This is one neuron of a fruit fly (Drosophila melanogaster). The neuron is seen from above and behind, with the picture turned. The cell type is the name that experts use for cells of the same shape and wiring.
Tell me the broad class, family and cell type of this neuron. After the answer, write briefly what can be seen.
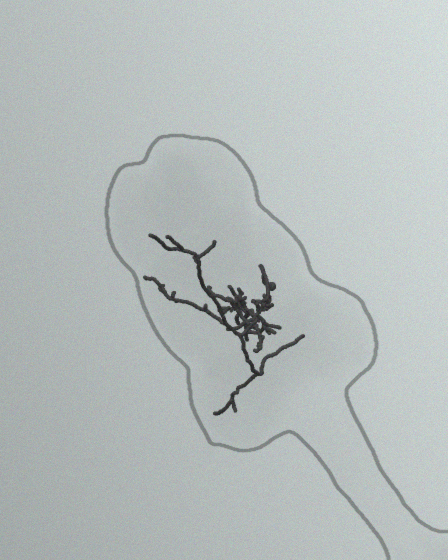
It is a nerve-cord intrinsic neuron. Its family is hemilineage 07B. The cell type is IN07B065. It is in the nerve cord and does not reach the brain. Its cell body lies in the middle of the picture.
